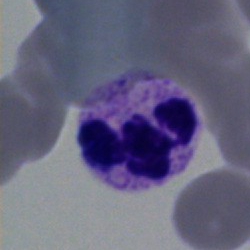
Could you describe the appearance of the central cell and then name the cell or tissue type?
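Here the nucleus is divided into several separate lobes, strung across the cell from left to right. See how pale the cytoplasm is, a pinkish-lilac, with fine purplish granules scattered through it. What you're looking at is a segmented neutrophil.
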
